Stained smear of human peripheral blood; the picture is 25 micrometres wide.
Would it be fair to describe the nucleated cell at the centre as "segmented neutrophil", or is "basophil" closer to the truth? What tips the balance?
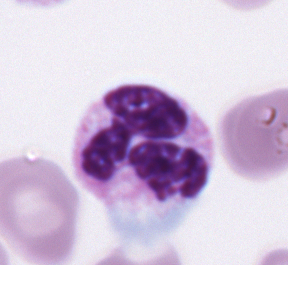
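This is a segmented neutrophil. Its granules are fine and pinkish, scattered through the cytoplasm.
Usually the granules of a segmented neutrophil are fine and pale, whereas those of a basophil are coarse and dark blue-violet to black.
The nucleus shows three separate lobes with dark purple, coarsely clumped chromatin.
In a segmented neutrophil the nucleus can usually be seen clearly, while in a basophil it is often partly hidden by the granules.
A paler, faintly bluish zone of cytoplasm lies at the lower edge, and the cell measures about 13 micrometres across.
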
